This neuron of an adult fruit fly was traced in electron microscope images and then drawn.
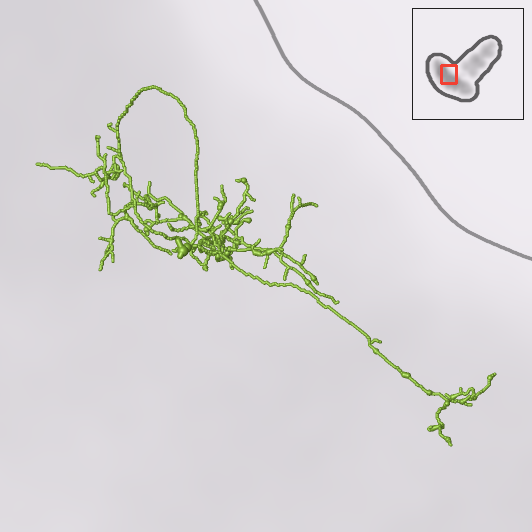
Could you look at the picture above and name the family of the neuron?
hemilineage SMPp&v1_posterior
